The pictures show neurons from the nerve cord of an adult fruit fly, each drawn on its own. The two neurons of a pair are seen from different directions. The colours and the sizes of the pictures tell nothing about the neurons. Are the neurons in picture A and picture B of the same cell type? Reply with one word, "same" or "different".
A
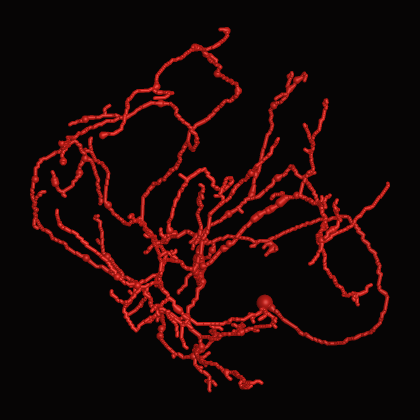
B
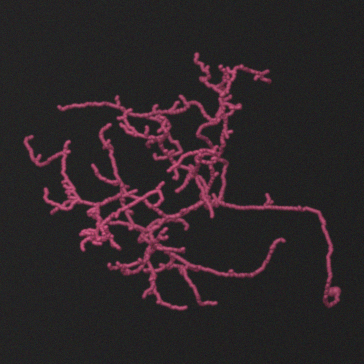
same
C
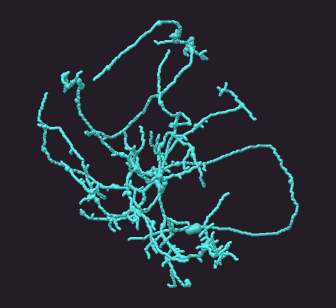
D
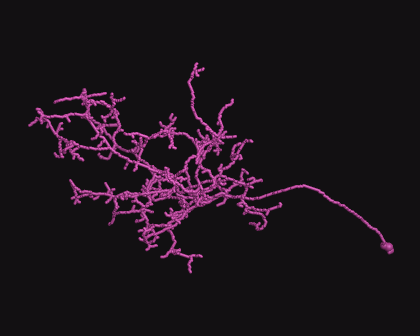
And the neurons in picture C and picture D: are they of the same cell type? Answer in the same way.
different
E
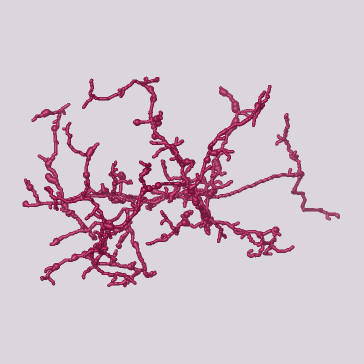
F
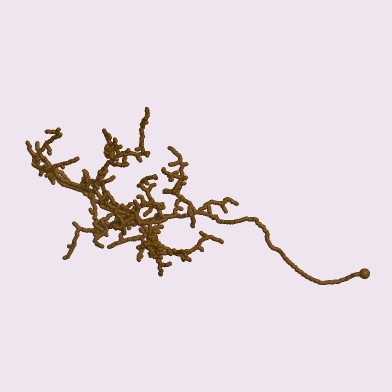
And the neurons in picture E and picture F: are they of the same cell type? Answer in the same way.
different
